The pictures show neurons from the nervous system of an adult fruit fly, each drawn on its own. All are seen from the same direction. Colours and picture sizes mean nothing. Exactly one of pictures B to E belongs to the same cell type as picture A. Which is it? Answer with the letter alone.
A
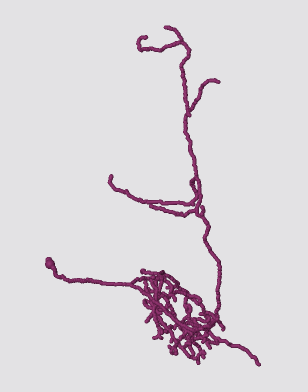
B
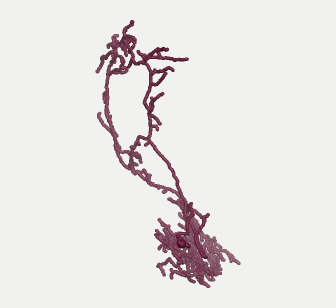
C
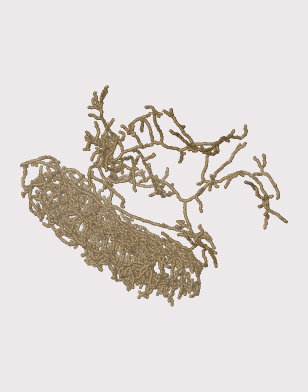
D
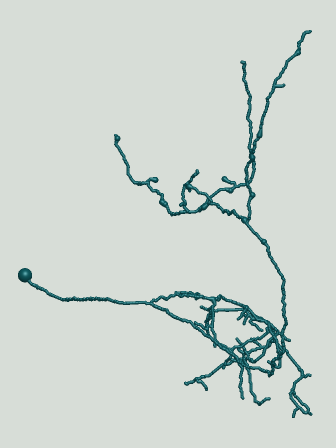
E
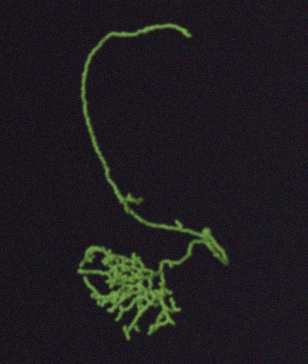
D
